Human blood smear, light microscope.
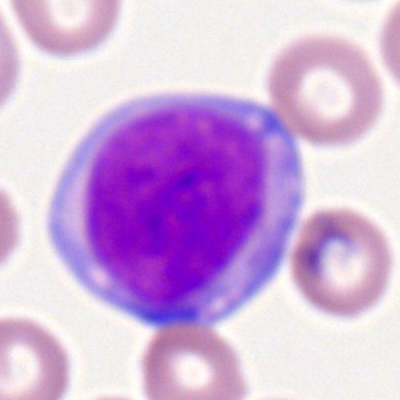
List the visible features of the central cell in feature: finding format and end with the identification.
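Nucleus: fills most of the cell
Outline: smooth, roughly round
Cytoplasmic rim: narrow, wider on the right than on the left
Cytoplasm colour: pale blue, deepening to darker blue at the lower edge
Identity: myeloblast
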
